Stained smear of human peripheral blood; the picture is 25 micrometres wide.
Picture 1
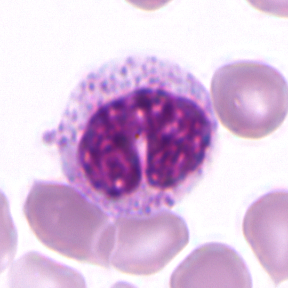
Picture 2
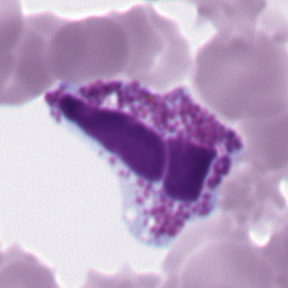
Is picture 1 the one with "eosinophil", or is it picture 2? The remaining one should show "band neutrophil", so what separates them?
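Picture 1 is the band neutrophil; picture 2 is the eosinophil. Start with the nuclei: in picture 2 there are two lobes, the left one longer than the right.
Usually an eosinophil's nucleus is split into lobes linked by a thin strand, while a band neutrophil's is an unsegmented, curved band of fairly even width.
In picture 1 a deep cleft cuts into the nucleus from its lower edge. The nucleus is about 12 by 9 micrometres, without nucleoli. Its chromatin is coarsely clumped, with paler patches between.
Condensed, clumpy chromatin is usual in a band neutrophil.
The eosinophil's chromatin, in contrast, is dense and evenly dark purple. Then the cytoplasm: it is pale pinkish-lilac in the band neutrophil, whose granules are unevenly spaced and leave clear gaps. The eosinophil's cytoplasm holds many round reddish-purple granules and is pale blue where free of them.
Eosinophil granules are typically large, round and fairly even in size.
Last, the outlines: roughly round in picture 1, irregular and angular in picture 2.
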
